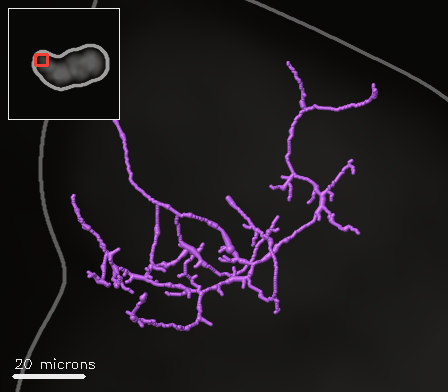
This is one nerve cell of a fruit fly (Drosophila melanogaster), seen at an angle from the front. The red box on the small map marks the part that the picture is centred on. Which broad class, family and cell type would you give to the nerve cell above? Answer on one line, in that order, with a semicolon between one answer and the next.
sensory neuron entering the nerve cord; class chemosensory; SNch01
